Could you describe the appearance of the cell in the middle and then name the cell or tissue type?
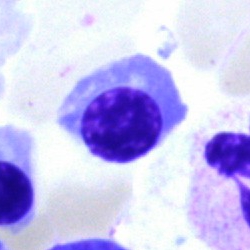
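Hmm, the outline here is irregular and angular, with several blunt corners. The nucleus sits low, so there's more cytoplasm above it than below. I notice coarse chromatin, dark clumps separated by paler patches. The cytoplasm is blue. This is an erythroblast.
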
